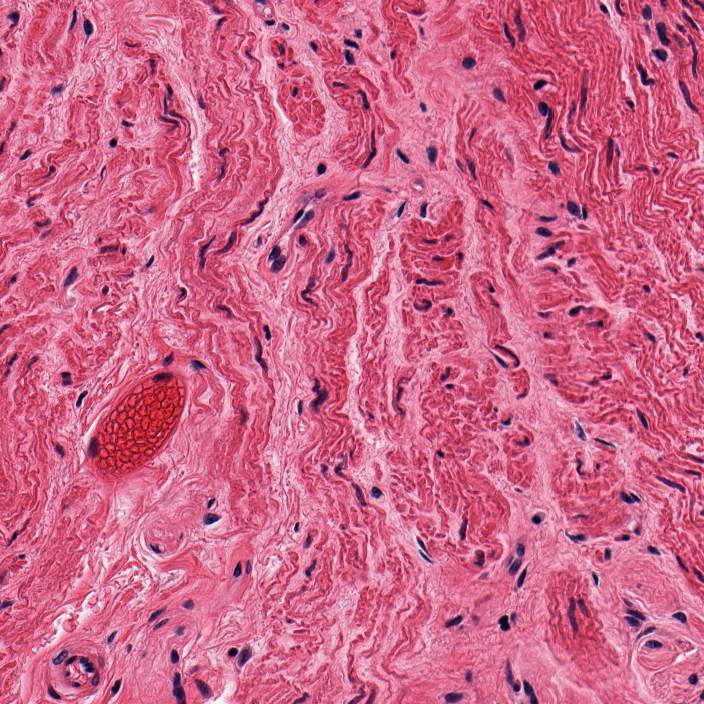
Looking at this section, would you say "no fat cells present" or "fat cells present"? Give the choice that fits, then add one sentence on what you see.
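No fat cells present. No fat cells are seen in the field.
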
